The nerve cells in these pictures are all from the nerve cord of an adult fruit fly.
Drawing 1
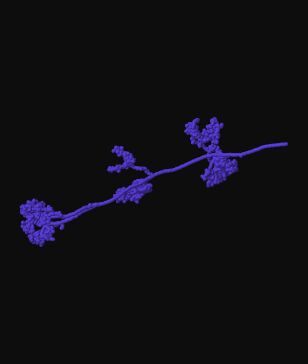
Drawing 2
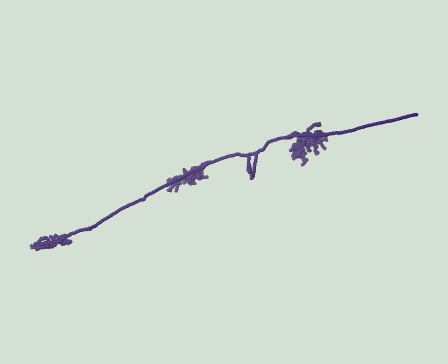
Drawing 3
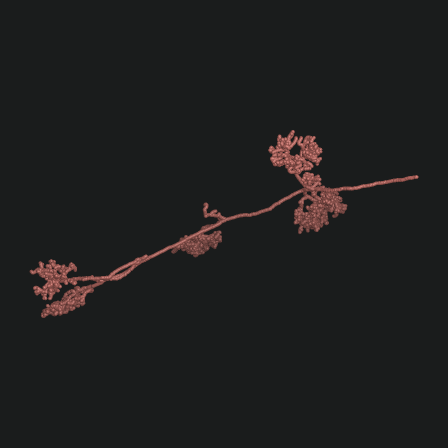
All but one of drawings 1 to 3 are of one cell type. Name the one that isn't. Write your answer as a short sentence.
The nerve cell in drawing 2 is of another cell type than the rest.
